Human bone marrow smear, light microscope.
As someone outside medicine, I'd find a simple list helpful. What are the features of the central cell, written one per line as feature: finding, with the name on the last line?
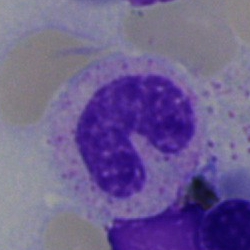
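Outline: round.
Nucleus: just a single thick curved band, like a horseshoe.
Open side: facing toward the lower right.
Nucleoli: none visible.
Name: band neutrophil.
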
